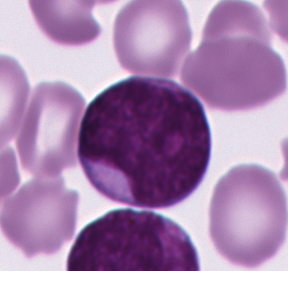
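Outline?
Round and smooth.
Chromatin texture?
Dark purple, mottled and patchy.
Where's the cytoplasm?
Just a small pale lilac crescent at the lower left.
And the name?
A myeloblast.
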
